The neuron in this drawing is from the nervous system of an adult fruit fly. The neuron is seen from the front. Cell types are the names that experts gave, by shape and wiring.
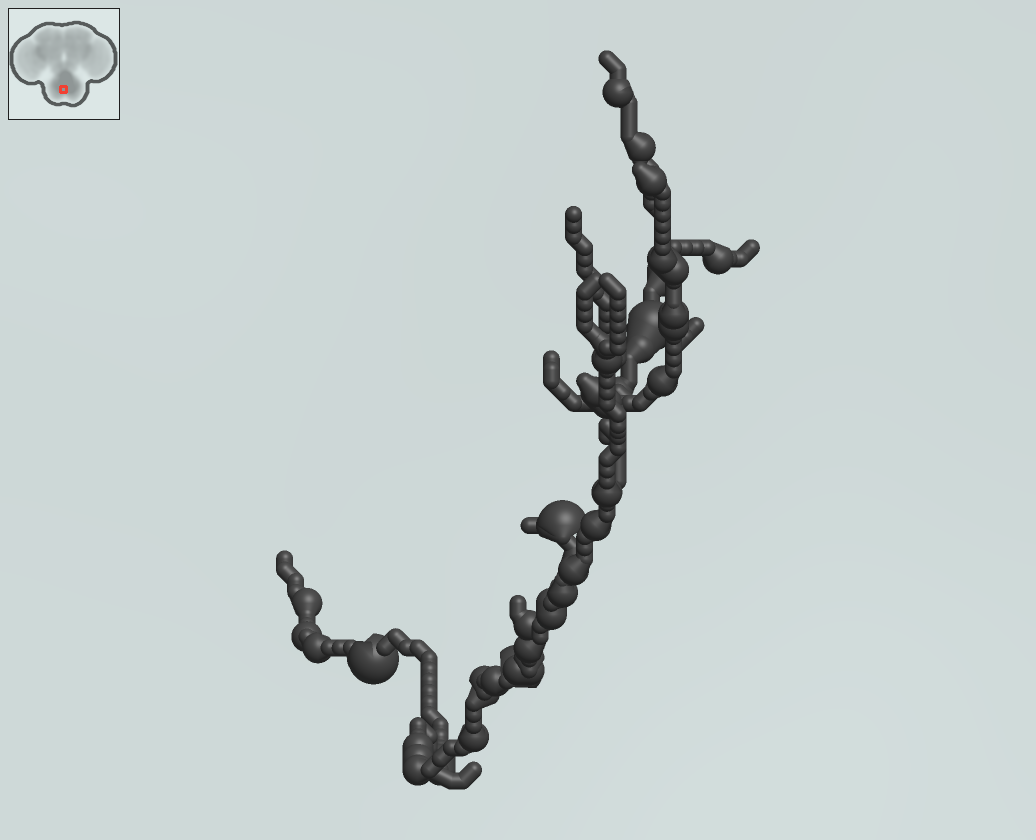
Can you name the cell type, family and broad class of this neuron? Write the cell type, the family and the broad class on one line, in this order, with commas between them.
LgLG1b, class gustatory, sensory neuron entering the nerve cord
